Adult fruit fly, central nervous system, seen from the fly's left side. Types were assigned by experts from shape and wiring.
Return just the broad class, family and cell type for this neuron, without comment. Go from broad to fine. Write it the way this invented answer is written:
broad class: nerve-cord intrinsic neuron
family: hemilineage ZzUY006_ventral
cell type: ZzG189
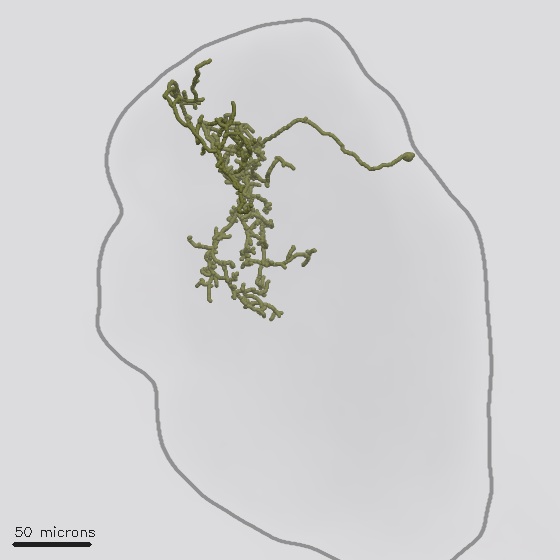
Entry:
broad class: central-brain intrinsic neuron
family: hemilineage DM4_dorsal
cell type: pC1_12a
